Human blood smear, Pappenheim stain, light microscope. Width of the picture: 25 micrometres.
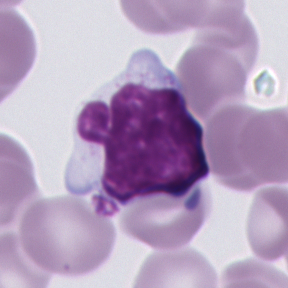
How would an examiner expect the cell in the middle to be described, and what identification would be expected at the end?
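Most of the cell is nucleus, its chromatin dense, dark purple and clumped, leaving only a modest rim of cytoplasm, mostly on the left and upper sides. Up above the nucleus sit a few fine reddish-purple granules. It's a large granular lymphocyte.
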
